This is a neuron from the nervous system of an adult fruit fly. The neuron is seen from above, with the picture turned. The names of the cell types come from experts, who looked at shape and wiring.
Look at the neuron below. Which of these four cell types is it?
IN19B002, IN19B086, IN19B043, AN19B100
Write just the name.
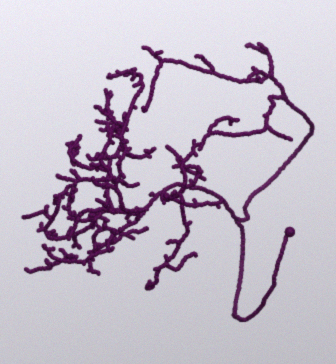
IN19B043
